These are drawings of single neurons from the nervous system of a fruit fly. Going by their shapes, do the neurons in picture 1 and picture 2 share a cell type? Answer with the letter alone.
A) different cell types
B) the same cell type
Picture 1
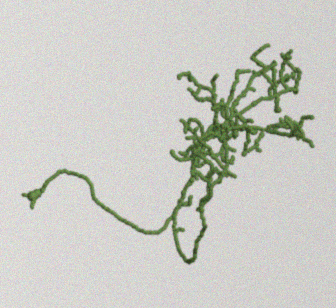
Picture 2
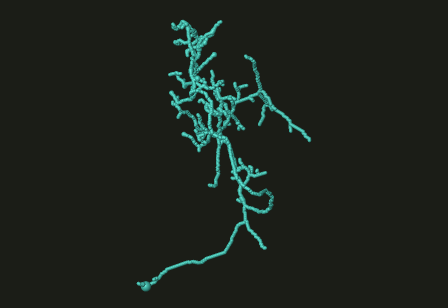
B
